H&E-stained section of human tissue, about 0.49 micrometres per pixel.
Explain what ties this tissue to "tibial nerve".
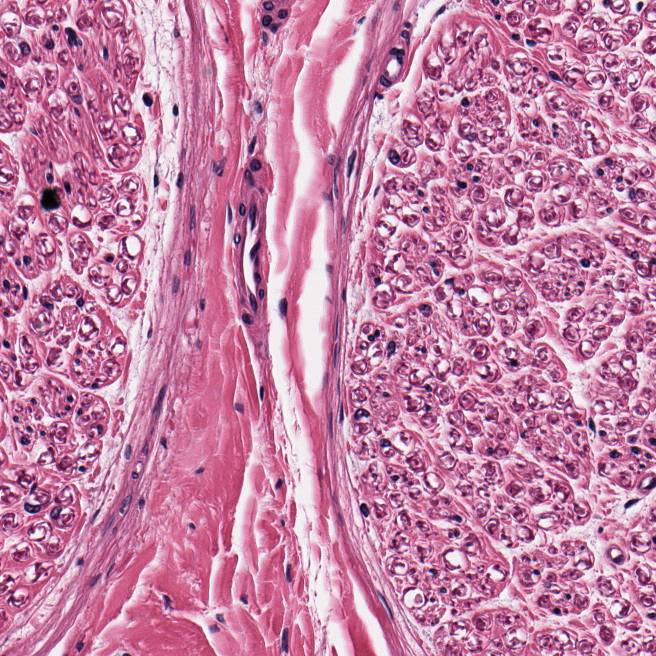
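Two broad areas of small rounded cross-cut profiles lie at left and right, parted by a vertical band of dense fibrous tissue.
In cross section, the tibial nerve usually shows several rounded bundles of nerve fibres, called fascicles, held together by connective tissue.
The two areas of profiles, with the band between them, match this arrangement. Many profiles show a small central pink dot within a pale ring.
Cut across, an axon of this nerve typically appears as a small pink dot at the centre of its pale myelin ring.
The middle band consists of wavy, deeply eosinophilic collagen bundles running lengthwise from top to bottom, with dark, elongated nuclei lying parallel to them.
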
